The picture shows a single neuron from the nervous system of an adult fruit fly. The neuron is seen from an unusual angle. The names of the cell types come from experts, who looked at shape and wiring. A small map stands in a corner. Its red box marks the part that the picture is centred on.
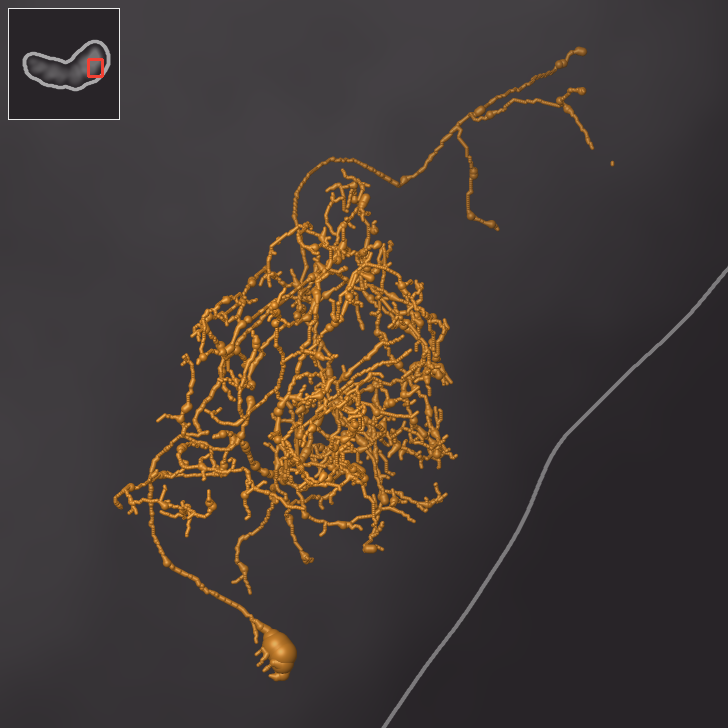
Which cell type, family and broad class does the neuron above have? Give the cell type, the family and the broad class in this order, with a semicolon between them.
v2LN3A; hemilineage ALv2; central-brain intrinsic neuron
